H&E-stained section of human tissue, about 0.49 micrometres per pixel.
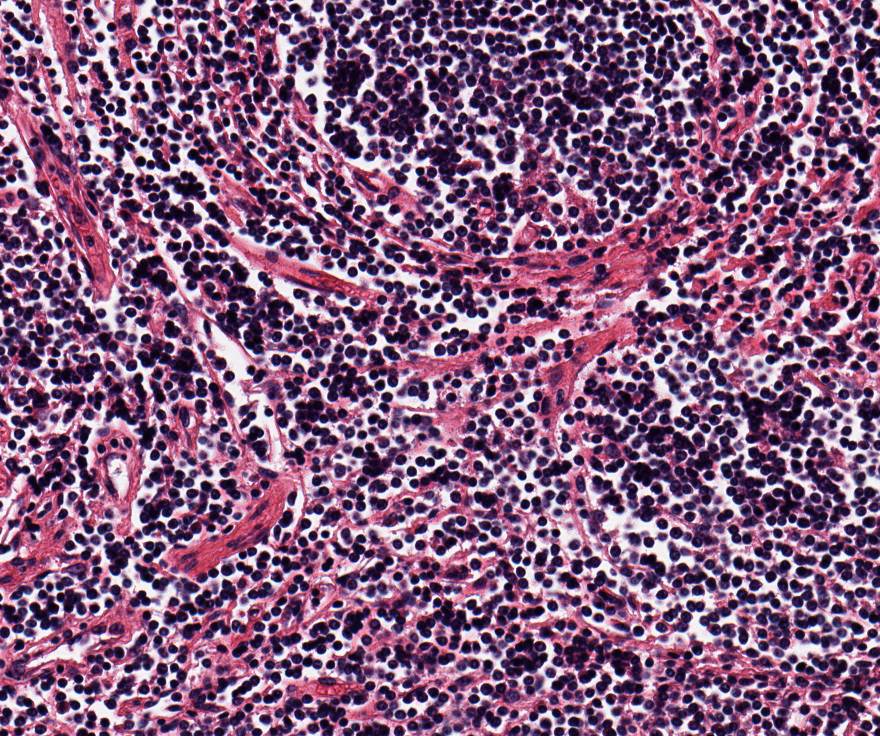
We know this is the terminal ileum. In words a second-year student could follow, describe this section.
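A dense sheet of small round cells, without glands or epithelium, fills the whole field. Most are lymphocytes: small round dark nuclei, scant cytoplasm. Thin pink strands with elongated nuclei wind between them in curving bands. A small vessel, its open lumen lined by plump cells, lies near the left edge in the lower half.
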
